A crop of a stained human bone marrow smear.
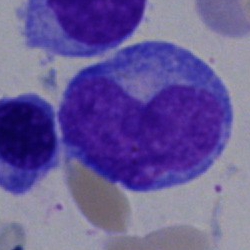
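Blast, the central cell in the field. The nucleus has a deep notch in its upper edge, giving a kidney-like shape; the chromatin is finely granular, not coarsely clumped. Greyish-blue cytoplasm deepens to darker blue at the cell edge, with a paler patch within the nuclear notch.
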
